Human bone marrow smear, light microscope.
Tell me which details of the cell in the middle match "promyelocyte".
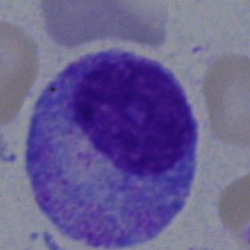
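The cytoplasm of this promyelocyte is bluish-lilac.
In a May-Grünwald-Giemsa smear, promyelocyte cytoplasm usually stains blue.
The blue in this cytoplasm goes with that. Fine reddish-purple granules are scattered through the cytoplasm, with a paler zone just below the nucleus. The nucleus lies off-centre, toward the upper right of the cell.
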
